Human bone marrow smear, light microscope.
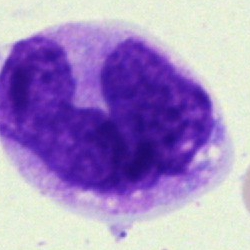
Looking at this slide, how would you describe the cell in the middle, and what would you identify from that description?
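Looking first at the nucleus, I see it folded into a U shape, with a deep notch opening upward. In the cytoplasm there are fine, faint pinkish-purple granules. Small clear vacuoles lie along its lower edge, and a small pointed bleb projects from the bottom of the cell. This is a monocyte.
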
